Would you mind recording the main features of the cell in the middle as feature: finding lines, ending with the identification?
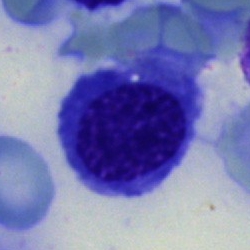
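Outline: roughly round, finely bumpy edge
Nucleolus: none seen
Cytoplasm: deep, intense blue
Granules: none visible
Name: erythroblast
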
